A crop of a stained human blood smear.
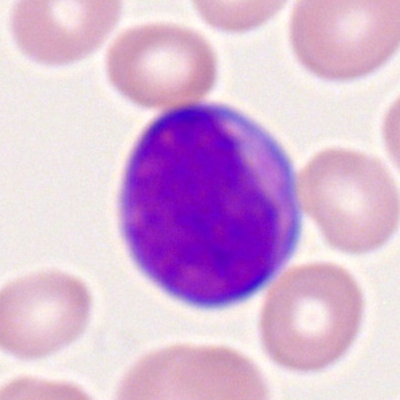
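Myeloblast, stained blood smear, light microscope. The nucleus fills almost the whole cell, and its chromatin stains a deep purple. The visible cytoplasm forms a thin crescent along the upper right edge. This cytoplasm is a pale lilac-blue, lighter than the nucleus.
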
